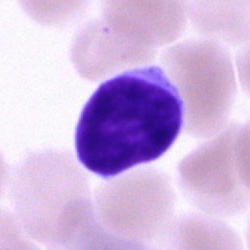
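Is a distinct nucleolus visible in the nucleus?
None is visible.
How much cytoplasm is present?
Only a thin rim, at the upper right of the cell, with no granules seen in it.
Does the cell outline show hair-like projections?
No; the outline is smooth.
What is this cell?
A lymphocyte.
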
